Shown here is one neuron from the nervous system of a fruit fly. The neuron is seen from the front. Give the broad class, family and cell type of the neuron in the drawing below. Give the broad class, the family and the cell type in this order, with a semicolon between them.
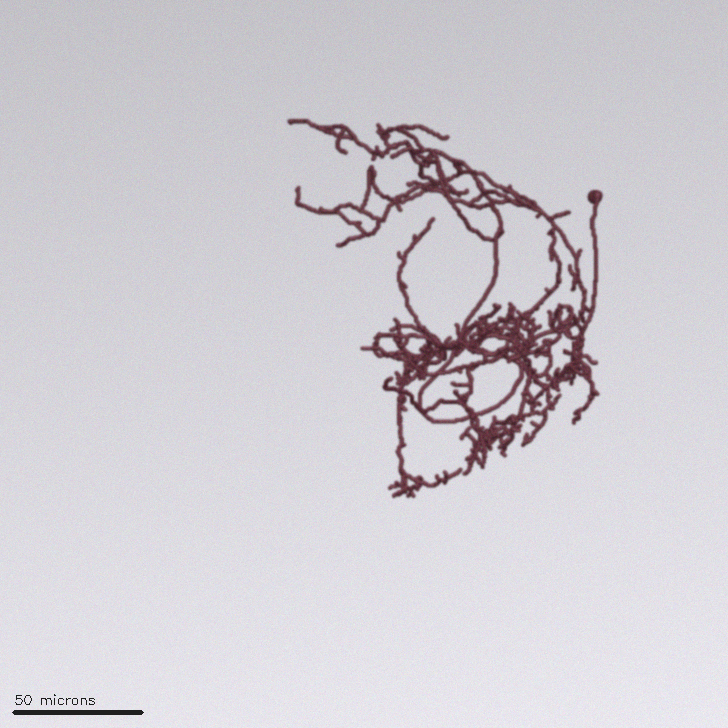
nerve-cord intrinsic neuron; hemilineage 17A; IN17A029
